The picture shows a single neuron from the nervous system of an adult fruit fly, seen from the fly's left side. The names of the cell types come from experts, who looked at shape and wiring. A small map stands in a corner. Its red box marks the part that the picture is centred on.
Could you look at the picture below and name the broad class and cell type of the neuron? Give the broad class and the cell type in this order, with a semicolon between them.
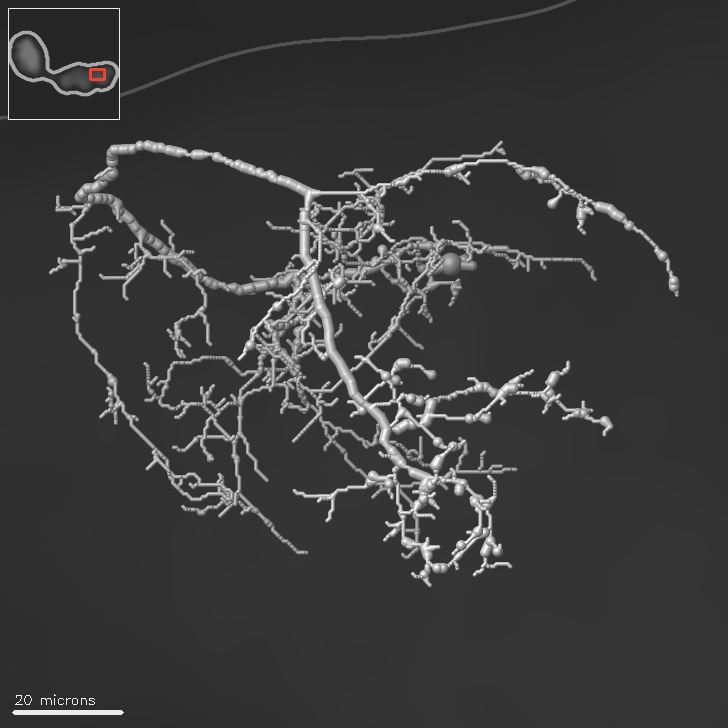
nerve-cord intrinsic neuron; INXXX251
